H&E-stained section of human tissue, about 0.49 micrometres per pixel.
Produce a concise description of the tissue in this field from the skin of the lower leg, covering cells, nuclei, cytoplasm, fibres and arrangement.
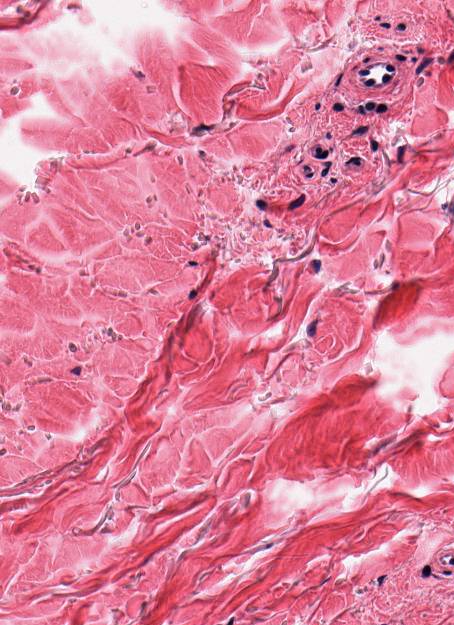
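What you've got here is pink, eosinophilic fibre bundles filling the field, cut in various planes. Up in the upper left they're cut across, so they show as closely packed polygonal profiles. Nuclei are sparse, small and dark, scattered between the fibres. Around the vessel in the upper right there's a looser, paler patch of tissue with cells scattered through it.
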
